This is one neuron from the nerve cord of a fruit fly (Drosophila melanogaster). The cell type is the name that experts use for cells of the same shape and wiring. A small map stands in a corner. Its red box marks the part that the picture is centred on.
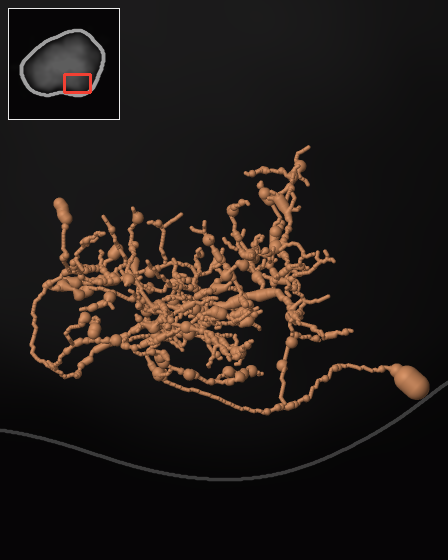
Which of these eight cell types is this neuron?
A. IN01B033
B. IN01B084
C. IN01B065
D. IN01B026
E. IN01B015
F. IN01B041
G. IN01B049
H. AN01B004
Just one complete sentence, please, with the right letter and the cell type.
It is IN01B026, option D, that is the cell type of the neuron.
